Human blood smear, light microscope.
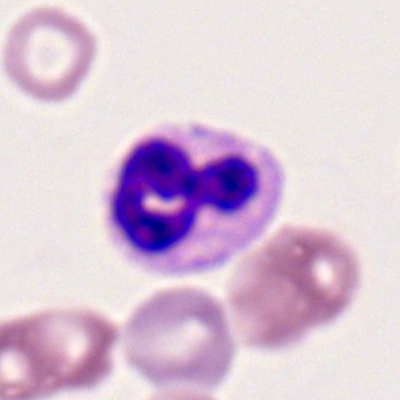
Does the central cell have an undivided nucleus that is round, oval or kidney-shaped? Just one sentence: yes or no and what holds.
No, the nucleus of this cell is divided into two or more lobes.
